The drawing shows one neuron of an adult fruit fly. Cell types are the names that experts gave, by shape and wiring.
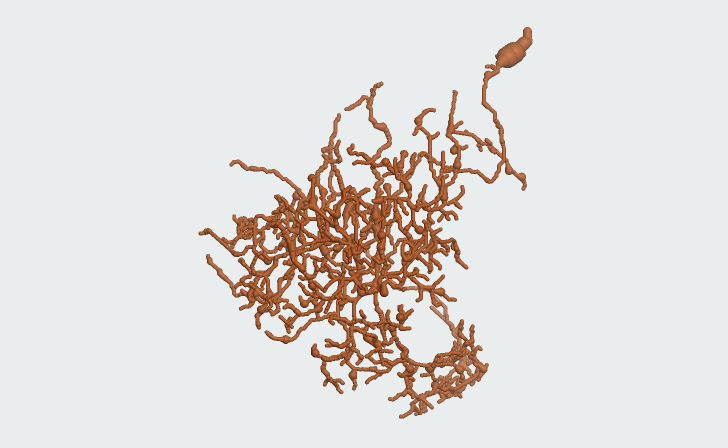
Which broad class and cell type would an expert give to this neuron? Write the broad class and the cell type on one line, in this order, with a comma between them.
nerve-cord intrinsic neuron, INXXX379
